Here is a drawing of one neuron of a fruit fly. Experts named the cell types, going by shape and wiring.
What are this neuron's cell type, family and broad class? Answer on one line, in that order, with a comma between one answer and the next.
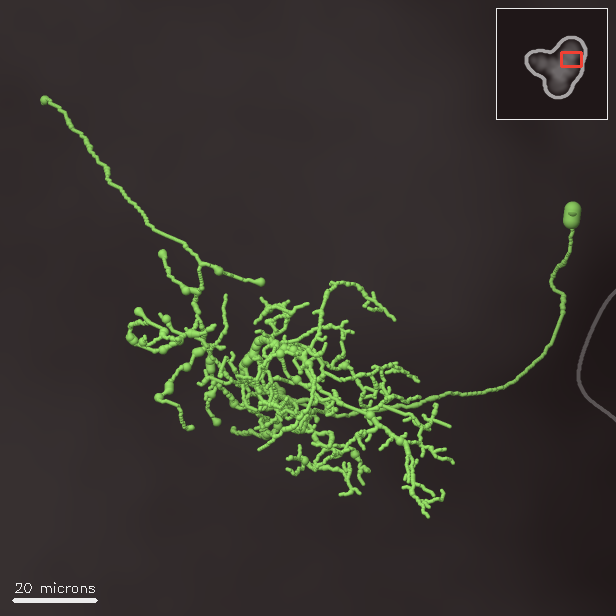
CB1213, hemilineage LALa1_posterior, central-brain intrinsic neuron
